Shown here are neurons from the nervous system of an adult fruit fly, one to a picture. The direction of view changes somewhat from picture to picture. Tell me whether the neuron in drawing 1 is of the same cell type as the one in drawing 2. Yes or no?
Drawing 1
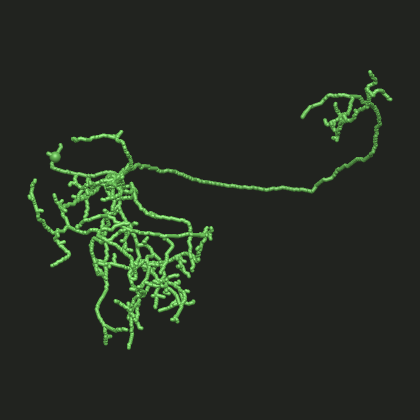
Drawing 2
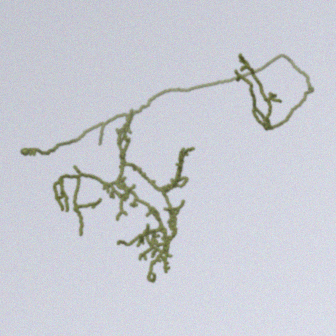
yes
